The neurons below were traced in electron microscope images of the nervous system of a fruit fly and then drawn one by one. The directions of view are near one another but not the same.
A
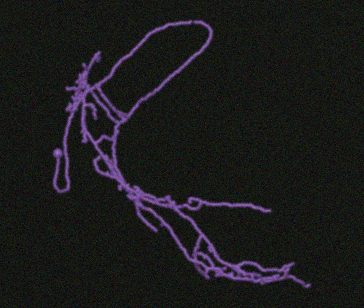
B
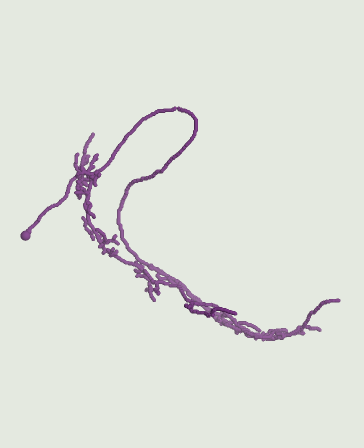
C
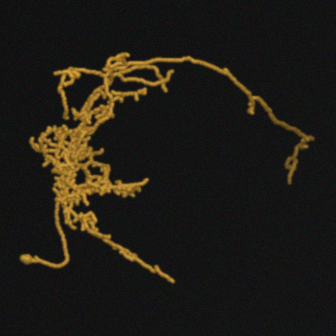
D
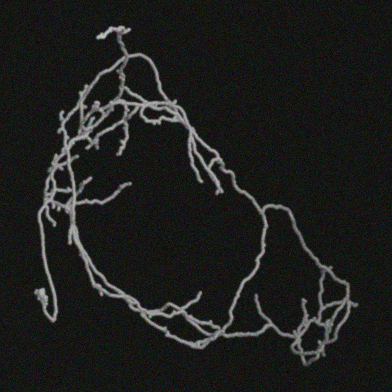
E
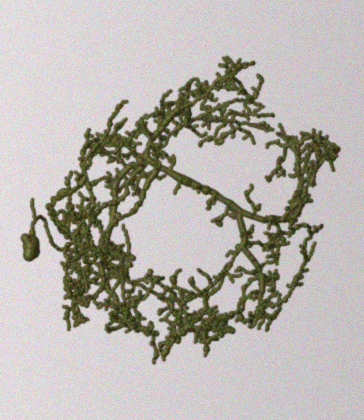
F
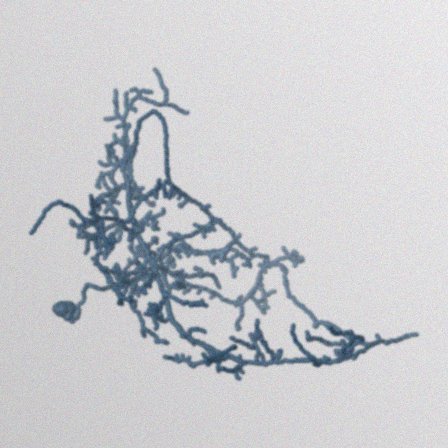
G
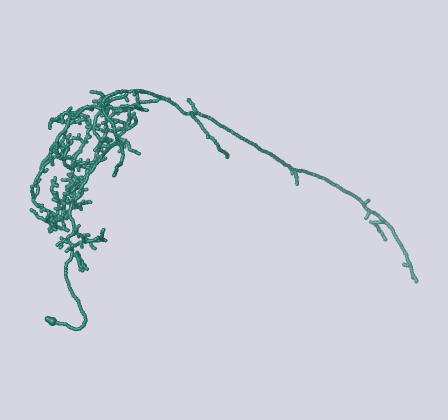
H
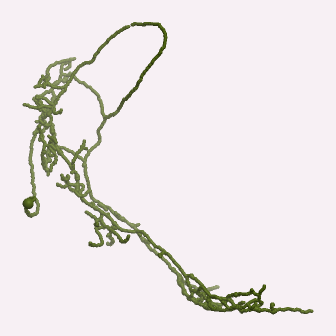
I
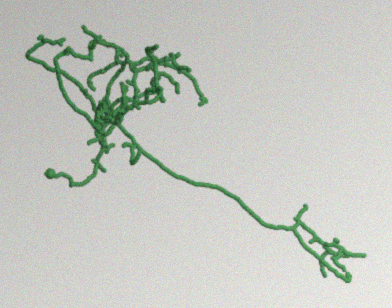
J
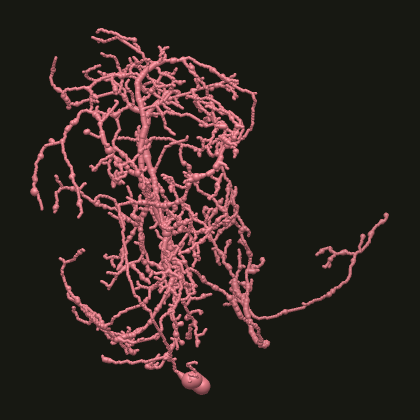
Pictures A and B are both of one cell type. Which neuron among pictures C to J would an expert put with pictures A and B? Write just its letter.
H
